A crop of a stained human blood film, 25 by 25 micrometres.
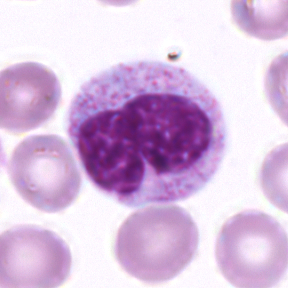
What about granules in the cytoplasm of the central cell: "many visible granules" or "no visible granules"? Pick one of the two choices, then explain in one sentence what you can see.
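Many visible granules. Many fine reddish granules are scattered throughout the cytoplasm.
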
